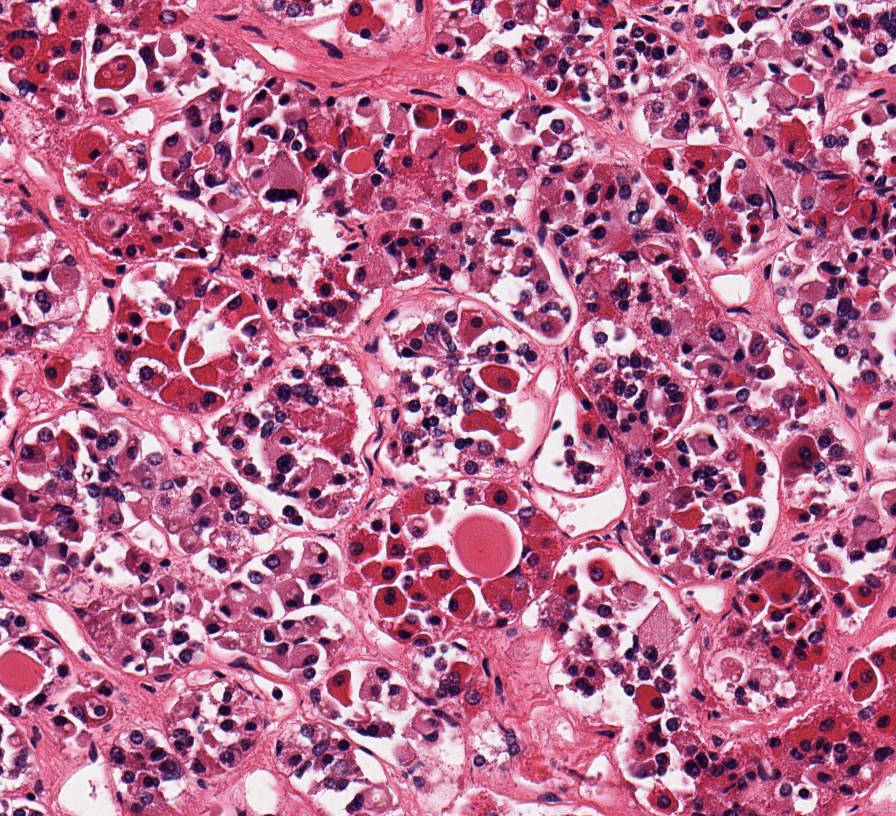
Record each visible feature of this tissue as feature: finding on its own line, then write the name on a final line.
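Arrangement: rounded nests across the whole field
Septa: thin, pink and fibrous, between the nests
Cytoplasm: intensely red and eosinophilic in many scattered cells
Fat: none present
Clear spaces: many, white, between cells and along nest edges
Artefact: these spaces consistent with shrinkage
Name: pituitary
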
